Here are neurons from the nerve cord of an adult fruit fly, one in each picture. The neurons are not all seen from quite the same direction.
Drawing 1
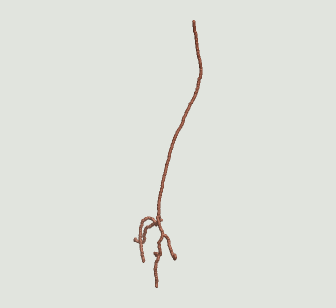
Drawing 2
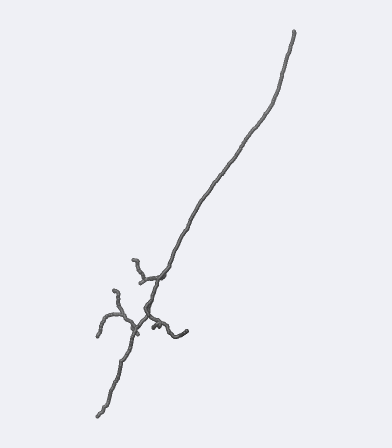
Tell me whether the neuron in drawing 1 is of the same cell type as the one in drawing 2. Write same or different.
same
